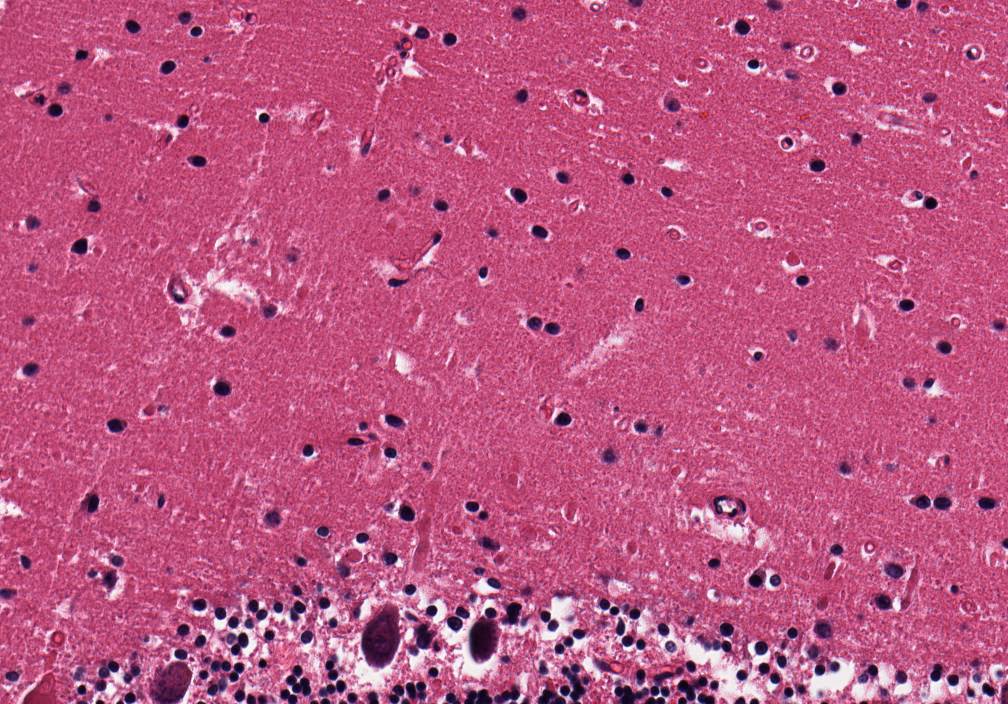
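Cerebellum, haematoxylin and eosin. The upper fibrillar layer is sparsely cellular, with small round dark nuclei evenly scattered. At its junction with the bottom band, a few very large neuronal cell bodies form a single row; they stain dark purple and appear shrunken. The bottom band consists of crowded small round dark nuclei with scant visible cytoplasm.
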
